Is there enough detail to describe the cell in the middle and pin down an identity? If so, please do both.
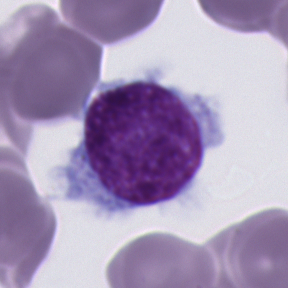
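First, the cytoplasm is pale greyish blue, and no granules are visible in it. Next, the cell margin is ragged, with many fine hair-like cytoplasmic projections. Those projections are most extensive on the lower left side of the cell. The cell in the middle is a hairy cell.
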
